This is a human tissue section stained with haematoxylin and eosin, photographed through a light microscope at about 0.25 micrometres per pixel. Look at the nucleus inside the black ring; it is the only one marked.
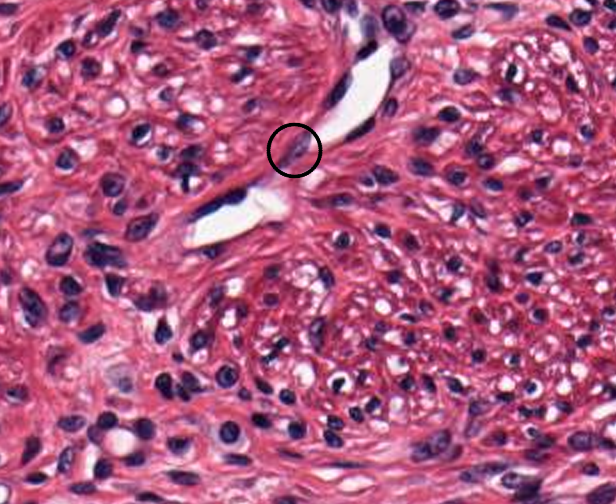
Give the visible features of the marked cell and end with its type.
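The cell lies flat against the margin of a narrow, slit-like empty vessel lumen. Little cytoplasm is visible; it forms only a thin pink strip with no distinct outline of its own. This is an endothelial cell.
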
